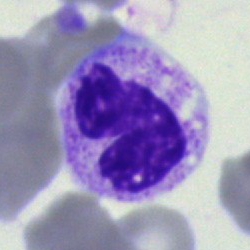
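Band neutrophil, the central cell of this stained bone marrow smear. Its nucleus is deeply indented, and I see the notch cutting in from the left side. The chromatin is dark purple and coarsely clumped. Around it, plentiful pale lilac cytoplasm carries fine pinkish-violet granules scattered throughout.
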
